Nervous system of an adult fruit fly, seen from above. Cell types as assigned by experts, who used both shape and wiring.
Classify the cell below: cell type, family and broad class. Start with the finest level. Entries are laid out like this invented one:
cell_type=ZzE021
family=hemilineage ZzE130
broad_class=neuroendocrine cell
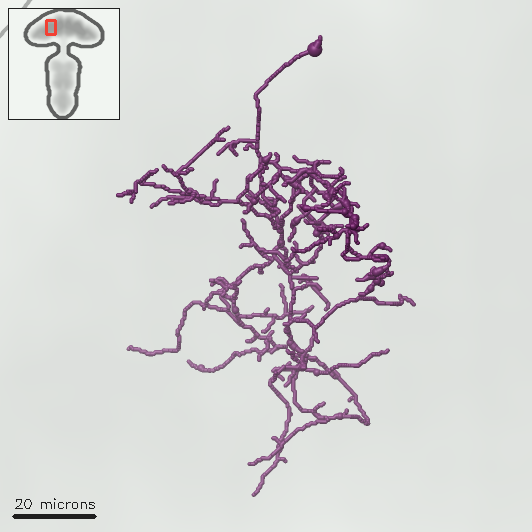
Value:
cell_type=CB2285
family=hemilineage SLPad1_anterior
broad_class=central-brain intrinsic neuron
